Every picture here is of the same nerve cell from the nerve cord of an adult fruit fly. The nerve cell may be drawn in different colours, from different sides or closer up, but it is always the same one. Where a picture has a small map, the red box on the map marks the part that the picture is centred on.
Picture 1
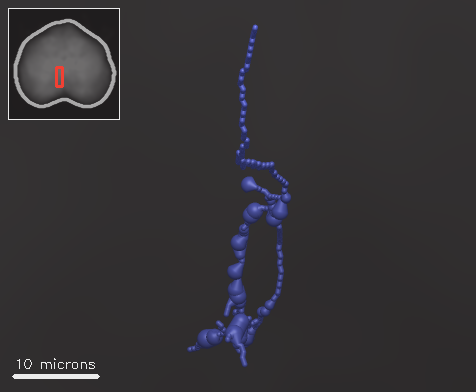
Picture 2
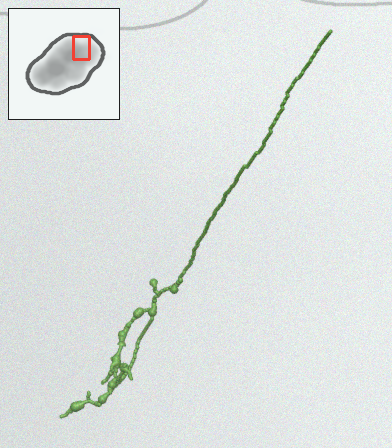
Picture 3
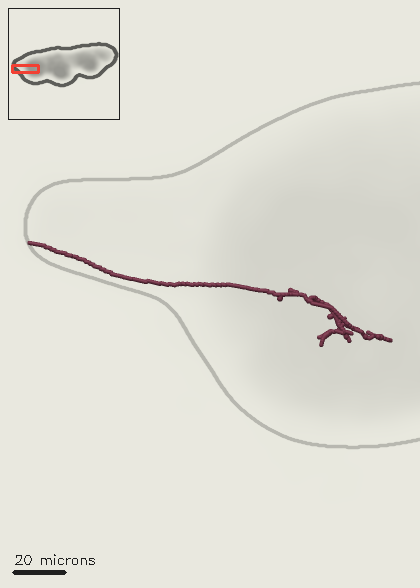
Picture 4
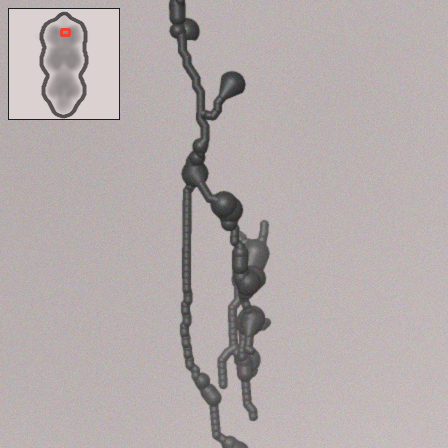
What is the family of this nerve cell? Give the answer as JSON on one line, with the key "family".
{"family": "hemilineage MX3"}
